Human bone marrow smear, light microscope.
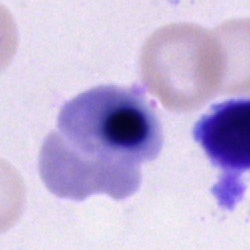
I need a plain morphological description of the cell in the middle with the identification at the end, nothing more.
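The nucleus is positioned toward the upper right of the cell and shows no visible nucleoli. The cytoplasm is pale lavender-blue, with no granules seen in it. The cell is an erythroblast.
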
